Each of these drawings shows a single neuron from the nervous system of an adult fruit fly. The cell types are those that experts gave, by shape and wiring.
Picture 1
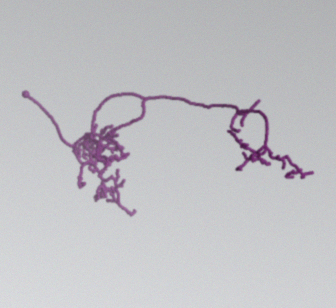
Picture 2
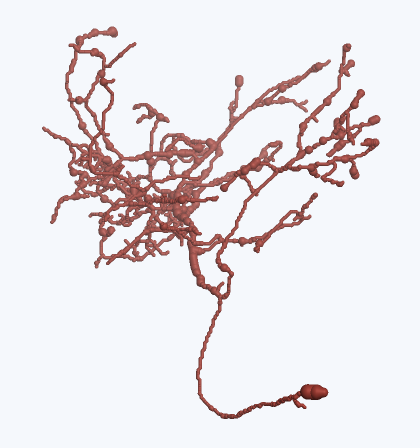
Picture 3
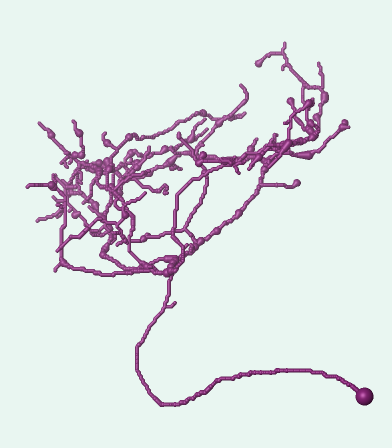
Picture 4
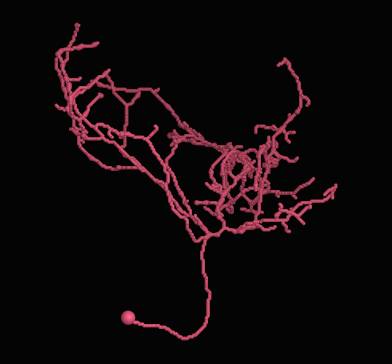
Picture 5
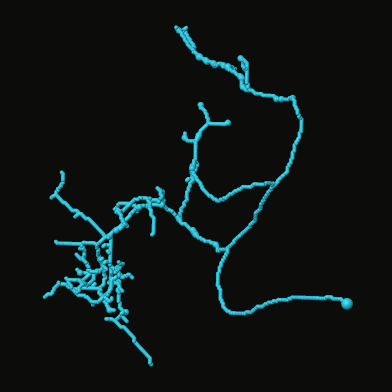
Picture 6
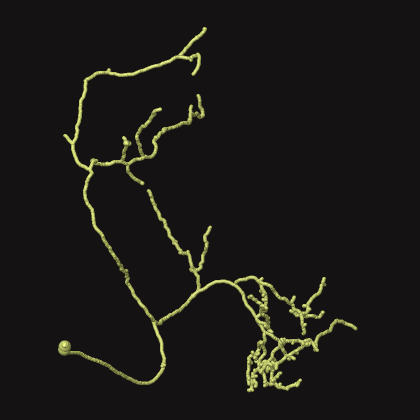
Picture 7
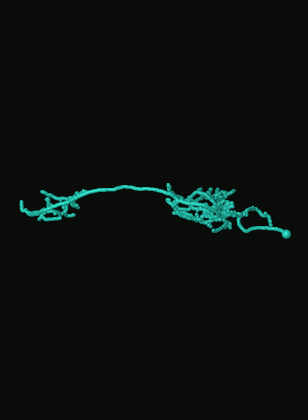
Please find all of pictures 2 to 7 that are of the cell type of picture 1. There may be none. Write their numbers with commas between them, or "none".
7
